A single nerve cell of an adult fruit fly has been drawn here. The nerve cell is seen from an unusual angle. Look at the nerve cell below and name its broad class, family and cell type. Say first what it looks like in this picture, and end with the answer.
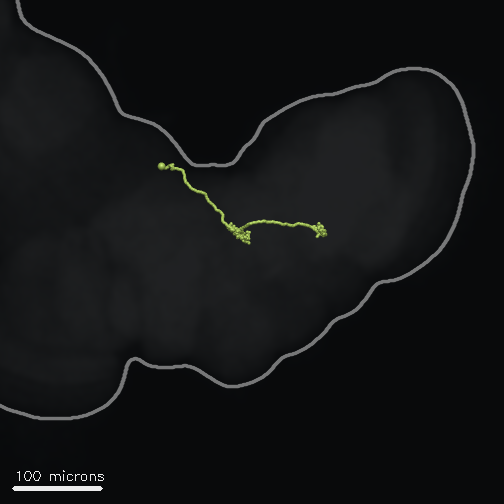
From left to right in the picture it spans about 190 microns. As drawn here it is wider than it is tall. This is a central-brain intrinsic neuron. Its family is called class CX. It is of cell type FR2.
